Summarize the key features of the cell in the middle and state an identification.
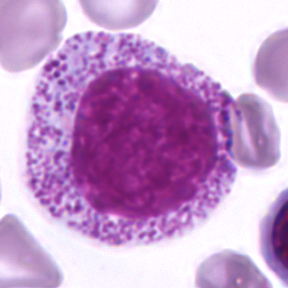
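It's a roughly round cell, and the nucleus sits off-centre, nearer the right edge. The cytoplasm is packed with purple granules, pale in the gaps between them. That's a myelocyte.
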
